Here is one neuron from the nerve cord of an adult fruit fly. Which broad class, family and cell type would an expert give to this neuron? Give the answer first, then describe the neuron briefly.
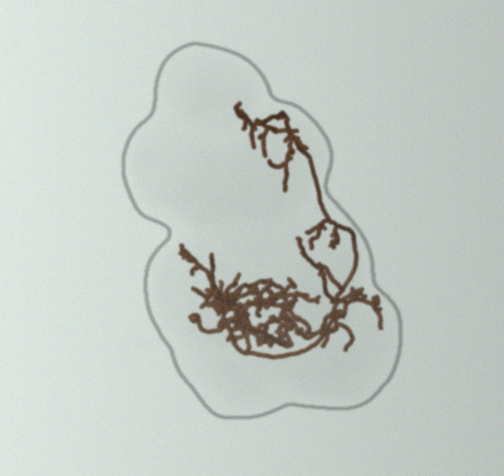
Its broad class is nerve-cord intrinsic neuron. The family is hemilineage 19B. The cell type is IN19B109. In this view it is taller than it is wide.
